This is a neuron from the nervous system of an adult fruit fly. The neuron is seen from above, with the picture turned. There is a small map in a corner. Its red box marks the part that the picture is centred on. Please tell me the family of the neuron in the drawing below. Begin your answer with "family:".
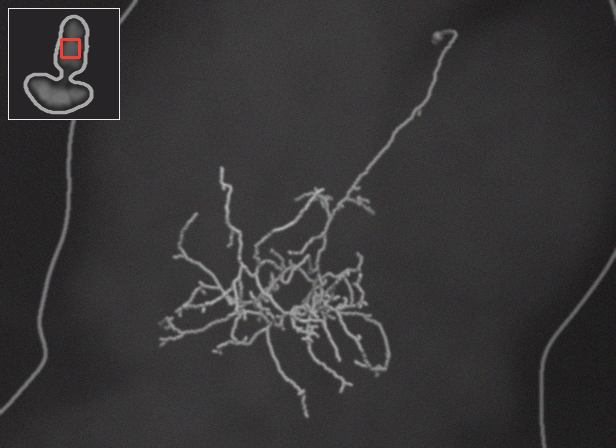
family: hemilineage 12A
